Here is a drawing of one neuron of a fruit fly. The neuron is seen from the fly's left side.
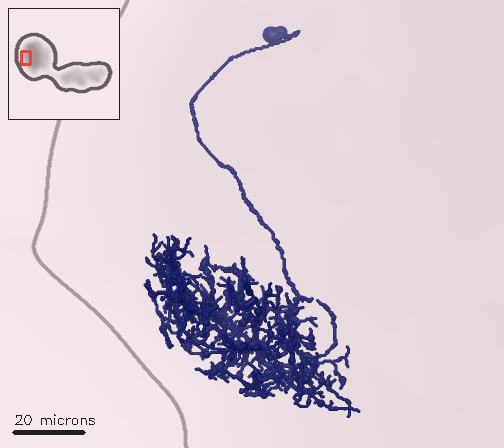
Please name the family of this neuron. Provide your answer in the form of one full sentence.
The family to which the neuron belongs is hemilineage VLPl4_anterior.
